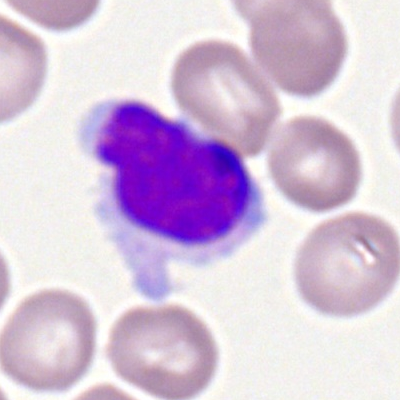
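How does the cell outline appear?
Irregular, with a ragged, frayed cytoplasmic margin on the left and a broad tongue of cytoplasm extending downward from the lower part.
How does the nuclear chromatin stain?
Deep purple, and it looks dense.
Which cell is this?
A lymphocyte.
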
